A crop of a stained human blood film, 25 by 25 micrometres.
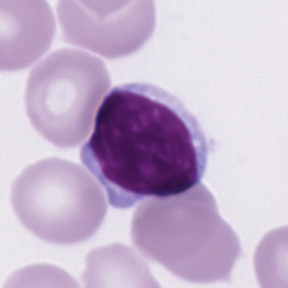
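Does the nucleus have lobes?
No, it is a single mass.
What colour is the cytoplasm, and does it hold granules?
Pale blue, with no granules.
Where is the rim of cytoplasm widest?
On the lower-left side of the nucleus.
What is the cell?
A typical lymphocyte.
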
